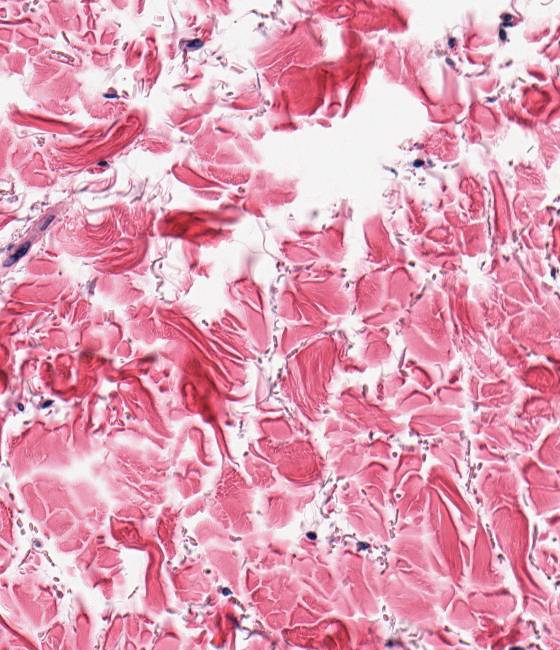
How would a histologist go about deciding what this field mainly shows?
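That's dermis: closely packed pink fibre bundles fill the whole field, some cut across as polygons, others lengthwise.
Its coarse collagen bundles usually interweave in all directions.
Nuclei are sparse, just small dark blue dots sitting between the bundles rather than inside them.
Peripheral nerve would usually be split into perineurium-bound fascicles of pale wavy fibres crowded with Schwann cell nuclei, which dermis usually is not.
In the narrow gaps run thin pale wisps with the odd small nucleus, and there's no epithelium or gland anywhere.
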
